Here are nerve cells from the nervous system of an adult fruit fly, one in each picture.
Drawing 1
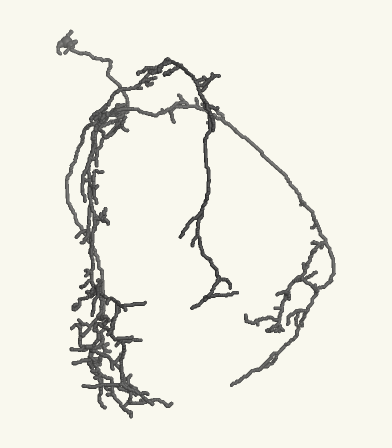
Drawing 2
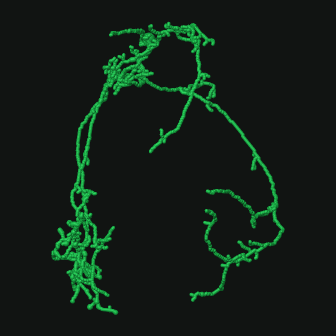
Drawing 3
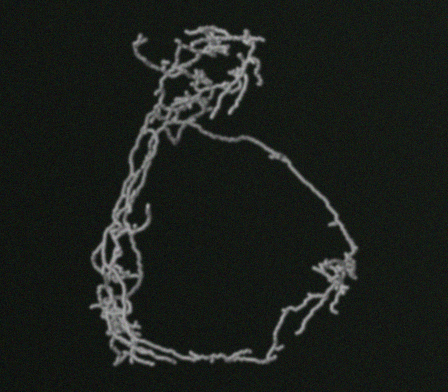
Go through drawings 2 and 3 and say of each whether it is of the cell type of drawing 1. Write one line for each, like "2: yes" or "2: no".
2: yes
3: yes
